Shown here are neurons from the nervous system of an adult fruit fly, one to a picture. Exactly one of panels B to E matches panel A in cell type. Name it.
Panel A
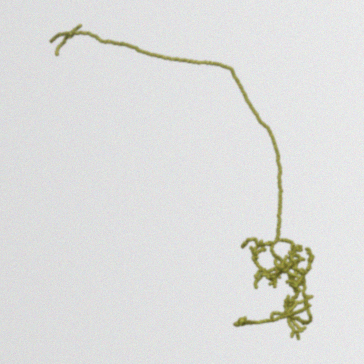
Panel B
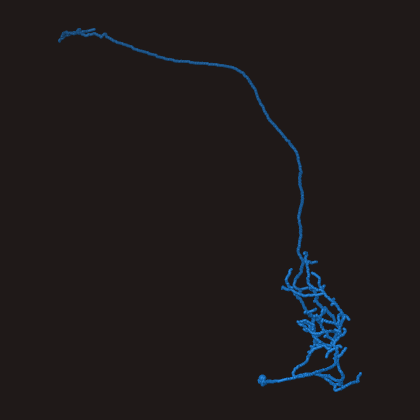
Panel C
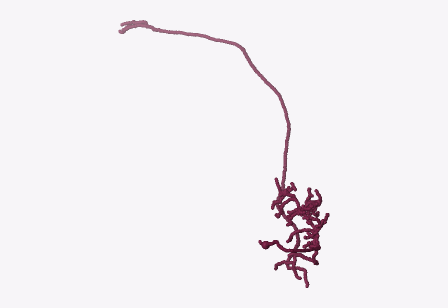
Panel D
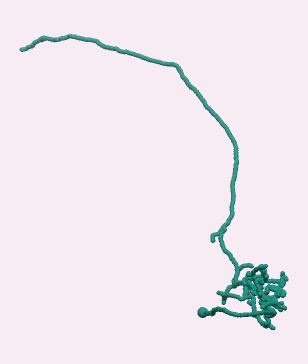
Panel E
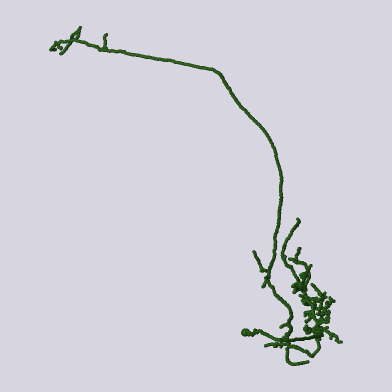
Panel E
